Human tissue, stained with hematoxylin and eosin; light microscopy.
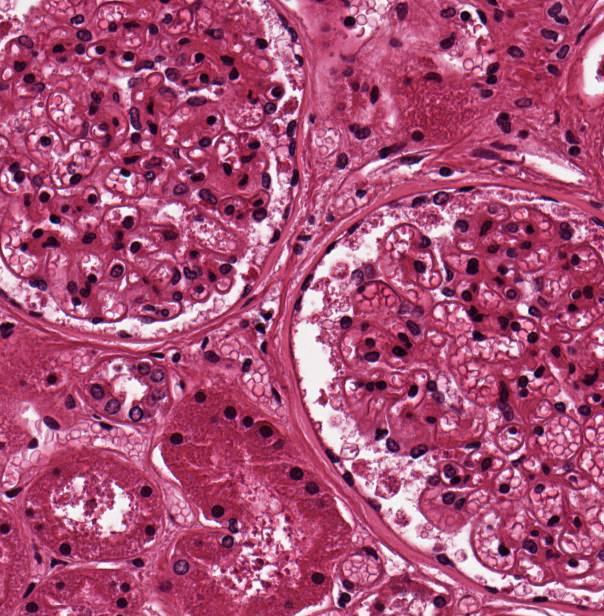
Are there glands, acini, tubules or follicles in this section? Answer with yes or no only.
Yes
